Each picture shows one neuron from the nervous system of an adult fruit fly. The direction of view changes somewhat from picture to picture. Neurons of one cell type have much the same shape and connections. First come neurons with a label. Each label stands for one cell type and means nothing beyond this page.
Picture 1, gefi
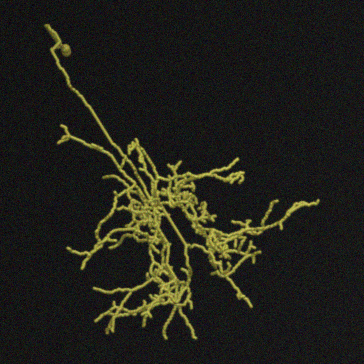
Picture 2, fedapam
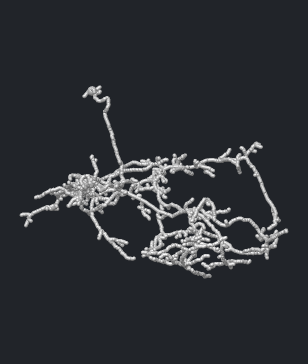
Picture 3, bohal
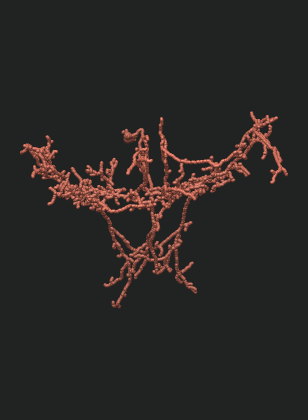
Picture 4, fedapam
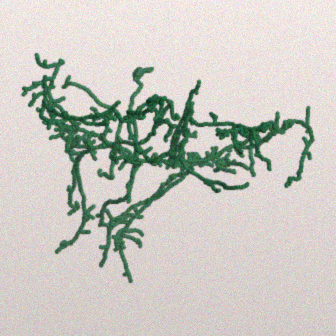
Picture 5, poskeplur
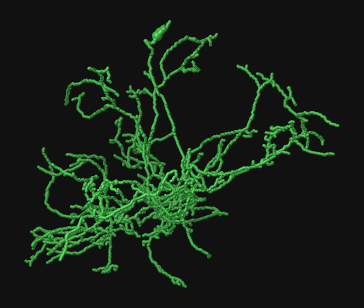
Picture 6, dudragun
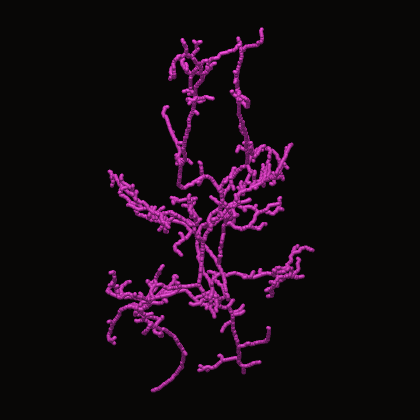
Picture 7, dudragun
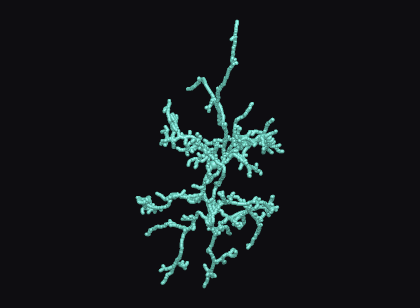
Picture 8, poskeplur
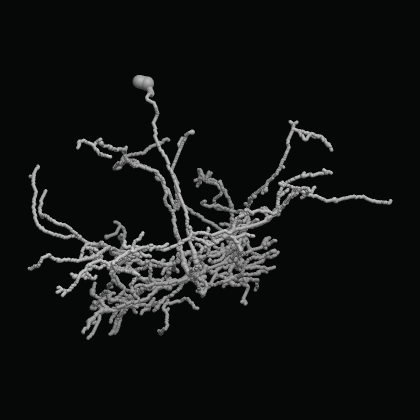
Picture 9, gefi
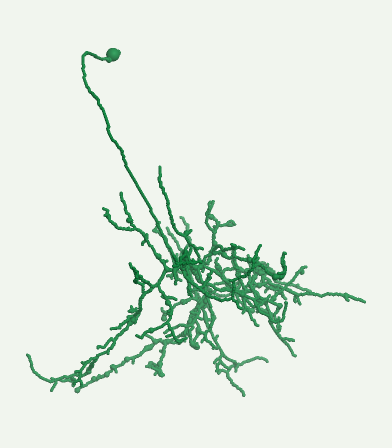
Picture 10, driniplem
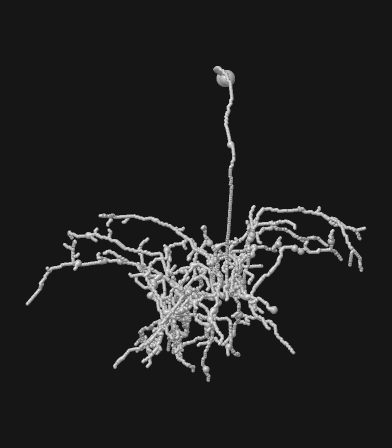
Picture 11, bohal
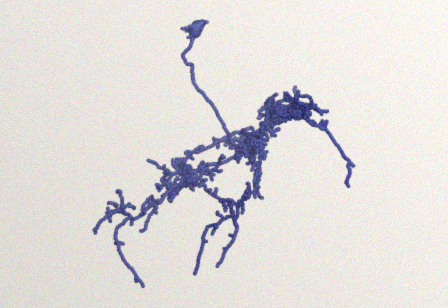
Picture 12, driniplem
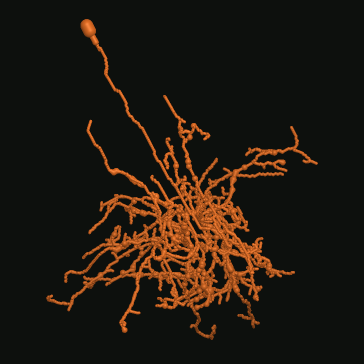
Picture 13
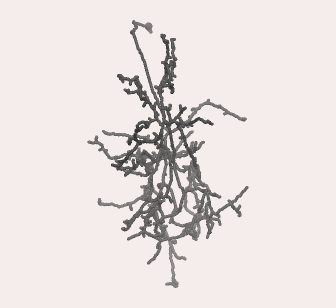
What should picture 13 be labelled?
gefi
